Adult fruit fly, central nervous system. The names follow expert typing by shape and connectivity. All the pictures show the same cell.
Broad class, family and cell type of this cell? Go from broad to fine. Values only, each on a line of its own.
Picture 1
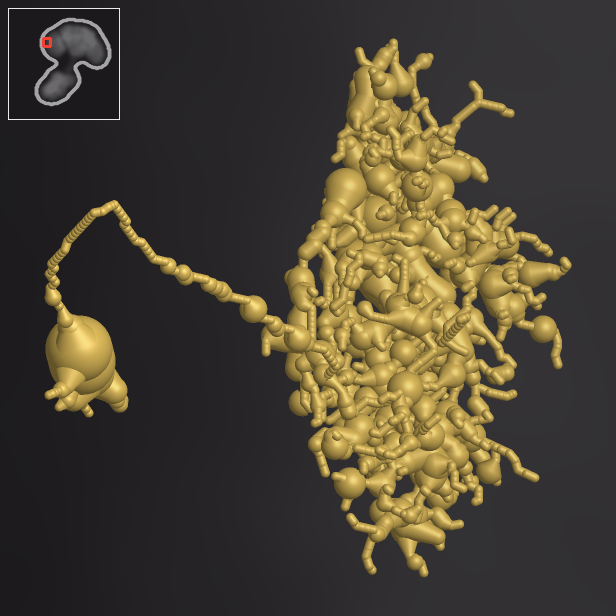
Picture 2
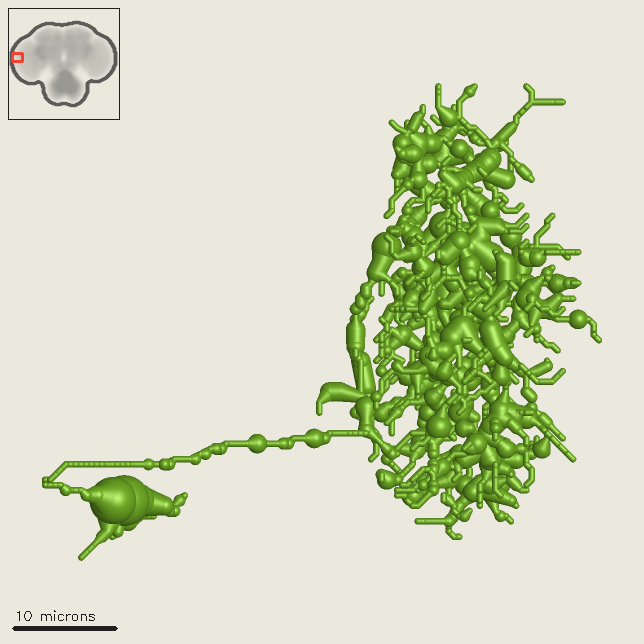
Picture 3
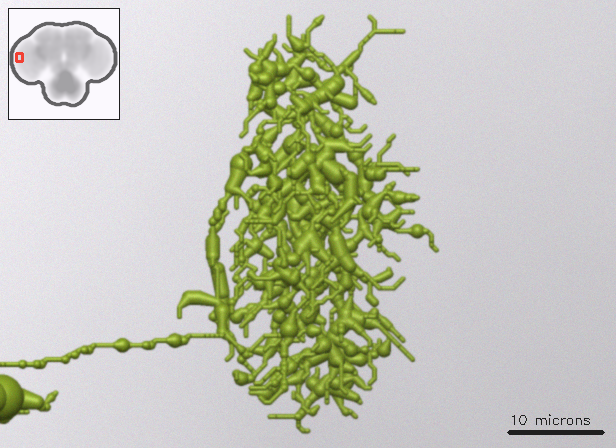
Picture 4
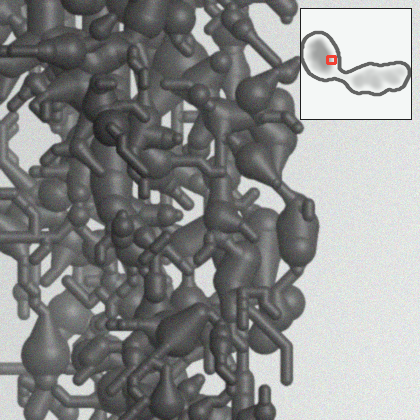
optic-lobe intrinsic neuron
Pm
Pm4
